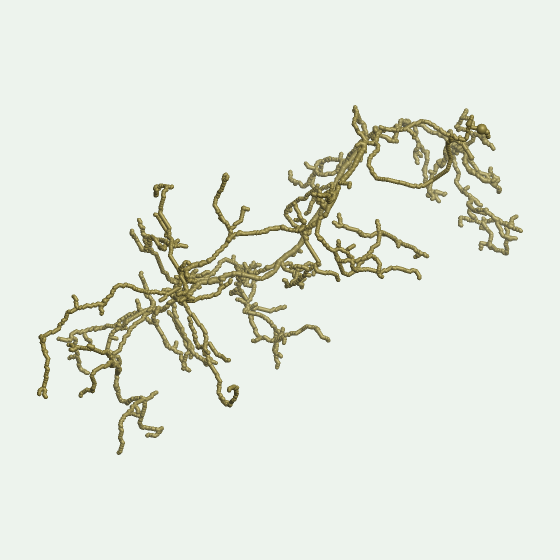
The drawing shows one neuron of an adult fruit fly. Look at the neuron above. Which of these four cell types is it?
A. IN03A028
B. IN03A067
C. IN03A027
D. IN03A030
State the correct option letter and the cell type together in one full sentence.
From the options, A supplies the neuron's cell type, IN03A028.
